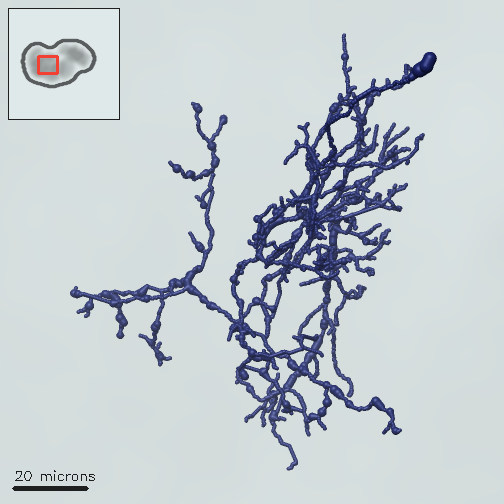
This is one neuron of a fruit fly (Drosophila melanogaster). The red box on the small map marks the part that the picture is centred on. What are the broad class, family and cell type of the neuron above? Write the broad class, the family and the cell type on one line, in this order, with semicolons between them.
central-brain intrinsic neuron; hemilineage VESa1; VES098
